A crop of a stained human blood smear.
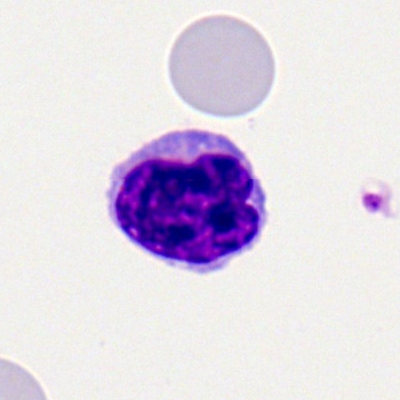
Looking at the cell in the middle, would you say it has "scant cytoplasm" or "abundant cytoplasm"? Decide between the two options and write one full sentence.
Scant cytoplasm surrounds the nucleus of this cell.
